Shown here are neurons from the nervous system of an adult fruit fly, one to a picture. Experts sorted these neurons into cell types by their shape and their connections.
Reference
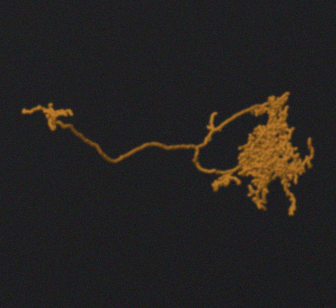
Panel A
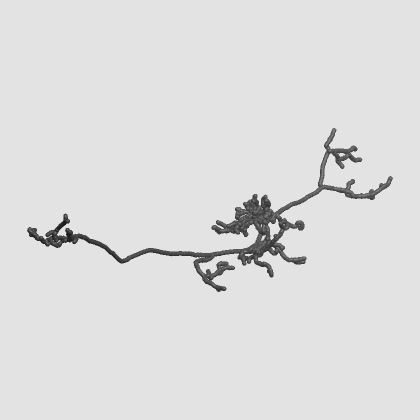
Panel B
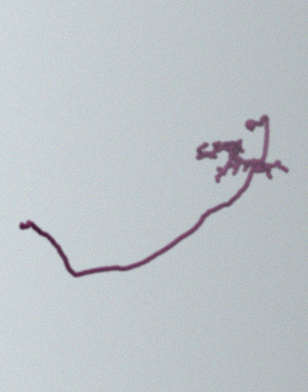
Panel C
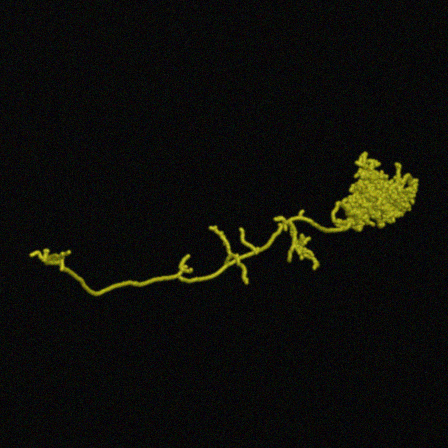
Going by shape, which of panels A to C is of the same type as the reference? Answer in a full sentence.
The neuron in panel C is of the same cell type.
